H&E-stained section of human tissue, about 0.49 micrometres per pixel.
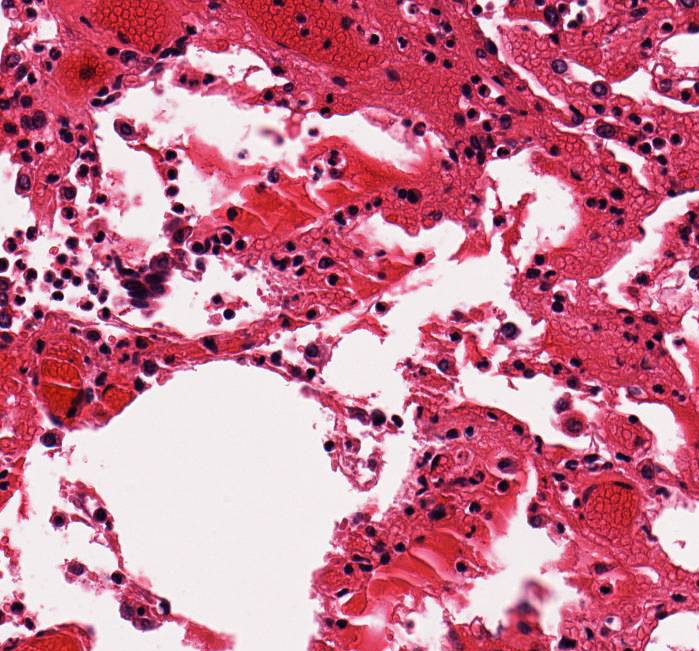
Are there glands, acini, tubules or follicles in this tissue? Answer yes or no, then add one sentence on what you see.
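No. No glands or epithelium-lined lumens are seen anywhere in the field.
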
